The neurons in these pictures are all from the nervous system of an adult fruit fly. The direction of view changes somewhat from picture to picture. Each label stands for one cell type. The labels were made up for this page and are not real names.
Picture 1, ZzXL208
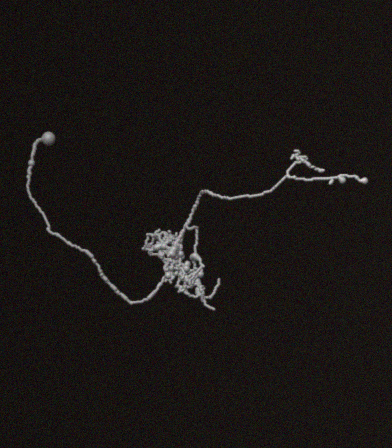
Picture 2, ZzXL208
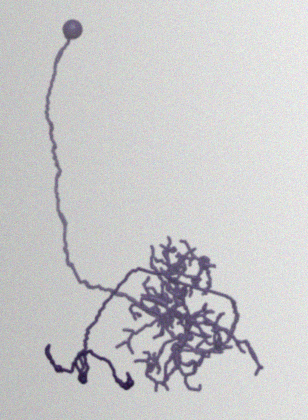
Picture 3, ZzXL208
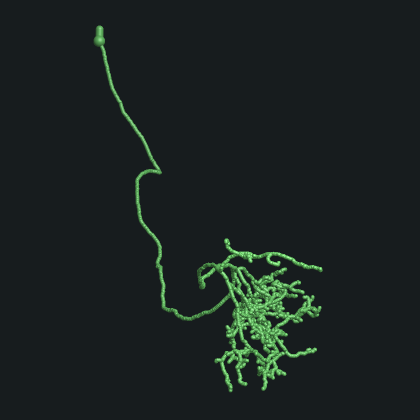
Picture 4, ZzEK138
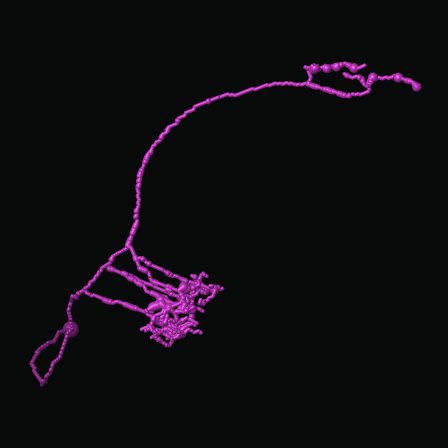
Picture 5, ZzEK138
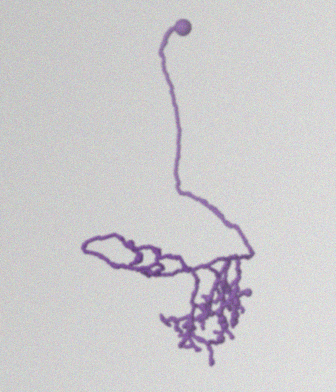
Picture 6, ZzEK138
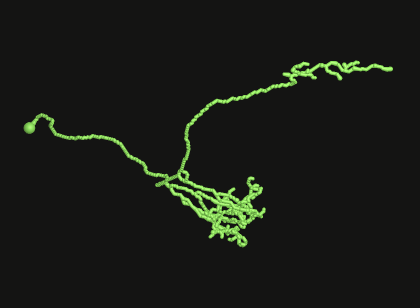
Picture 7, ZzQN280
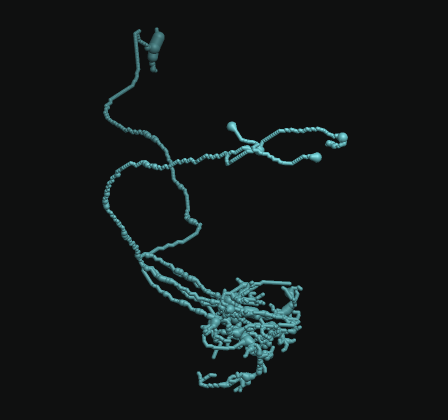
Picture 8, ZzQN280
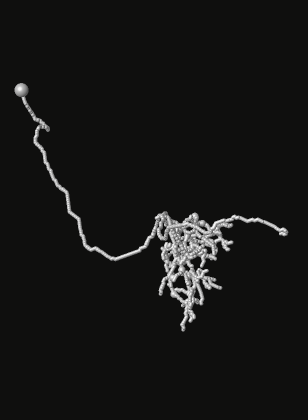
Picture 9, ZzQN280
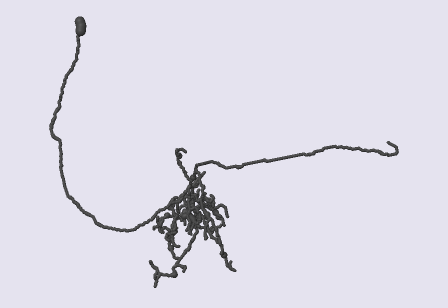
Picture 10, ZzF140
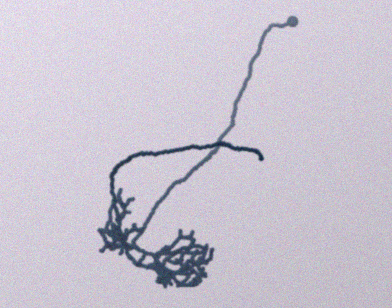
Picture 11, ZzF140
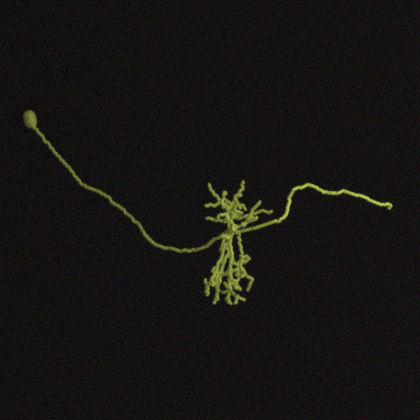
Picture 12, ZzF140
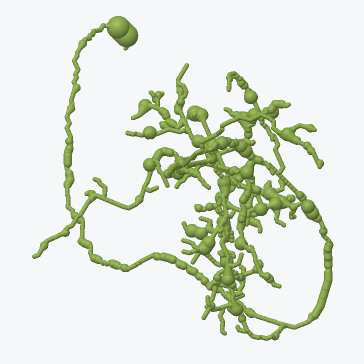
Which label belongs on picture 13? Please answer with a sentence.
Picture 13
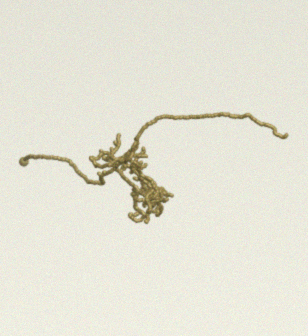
It belongs to ZzF140.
